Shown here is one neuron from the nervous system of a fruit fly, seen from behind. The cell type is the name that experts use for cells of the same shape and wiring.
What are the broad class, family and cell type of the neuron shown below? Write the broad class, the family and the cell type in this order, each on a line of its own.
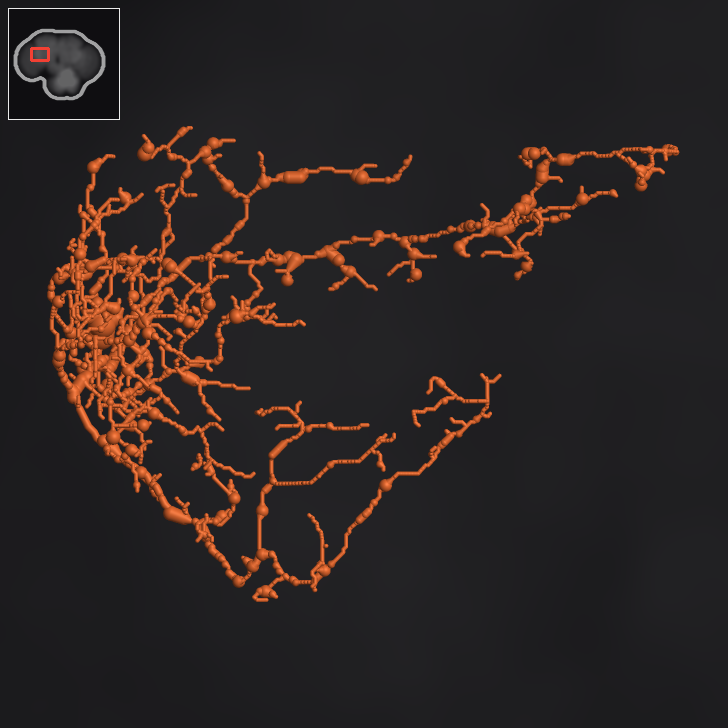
central-brain intrinsic neuron
hemilineage VLPa1_lateral
AVLP292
